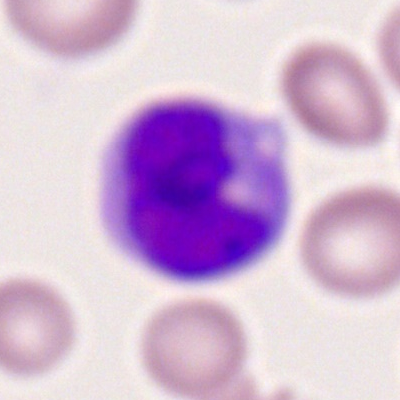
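Monocyte, checked feature by feature: the outline is roughly round and smooth, the nucleus fills most of the cell, and that nucleus is irregular with an indentation on its right side. Last, the chromatin stains dark purple and looks somewhat clumped.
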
